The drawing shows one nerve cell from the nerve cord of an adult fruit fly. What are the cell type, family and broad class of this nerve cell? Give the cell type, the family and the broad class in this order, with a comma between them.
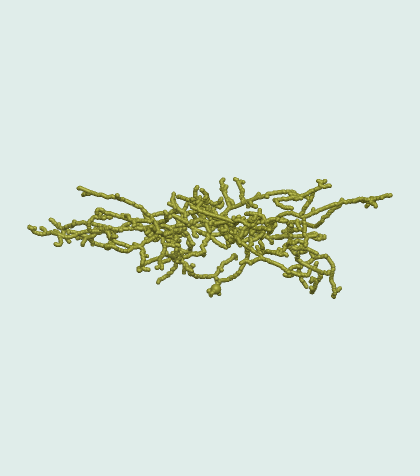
IN00A051, hemilineage 00A, nerve-cord intrinsic neuron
